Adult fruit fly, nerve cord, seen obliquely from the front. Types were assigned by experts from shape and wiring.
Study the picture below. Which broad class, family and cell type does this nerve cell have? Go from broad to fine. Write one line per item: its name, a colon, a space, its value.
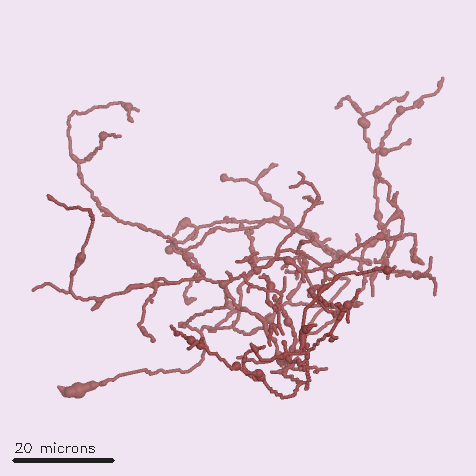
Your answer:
broad class: nerve-cord intrinsic neuron
family: hemilineage 01B
cell type: IN01B064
